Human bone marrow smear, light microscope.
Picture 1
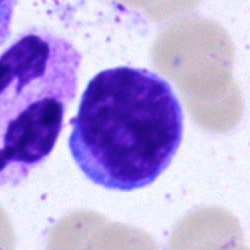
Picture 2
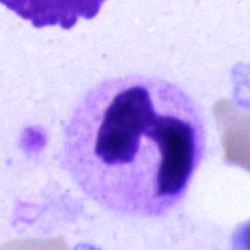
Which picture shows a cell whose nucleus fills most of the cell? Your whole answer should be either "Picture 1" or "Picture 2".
Picture 1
